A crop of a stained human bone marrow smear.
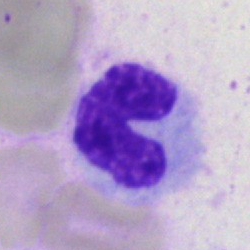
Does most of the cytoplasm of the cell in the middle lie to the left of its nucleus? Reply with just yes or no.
No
